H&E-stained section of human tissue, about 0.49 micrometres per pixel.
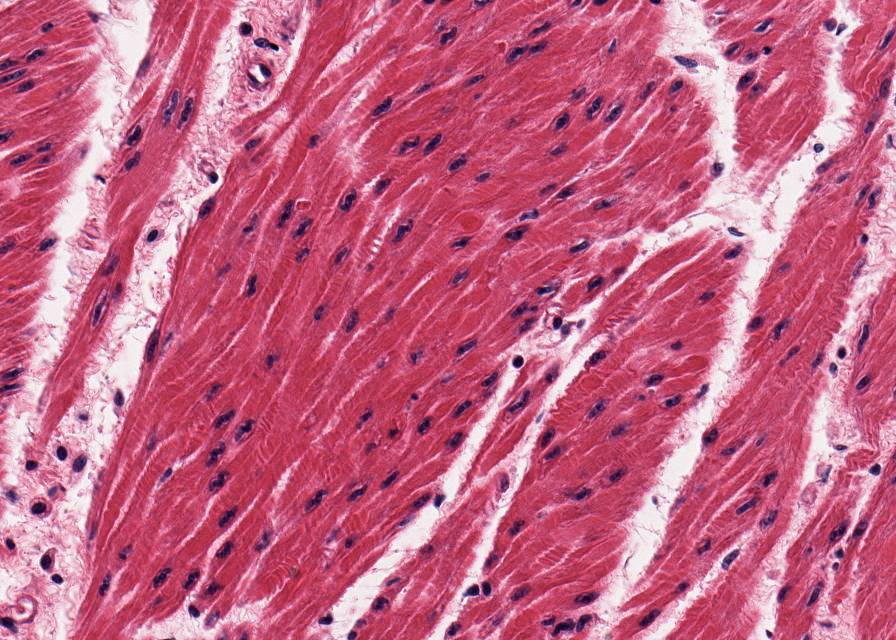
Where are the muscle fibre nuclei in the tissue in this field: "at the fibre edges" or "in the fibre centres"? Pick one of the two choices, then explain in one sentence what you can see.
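In the fibre centres. The muscle nuclei are oval, lie centrally within the fibres and are elongated along the fibre axis.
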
